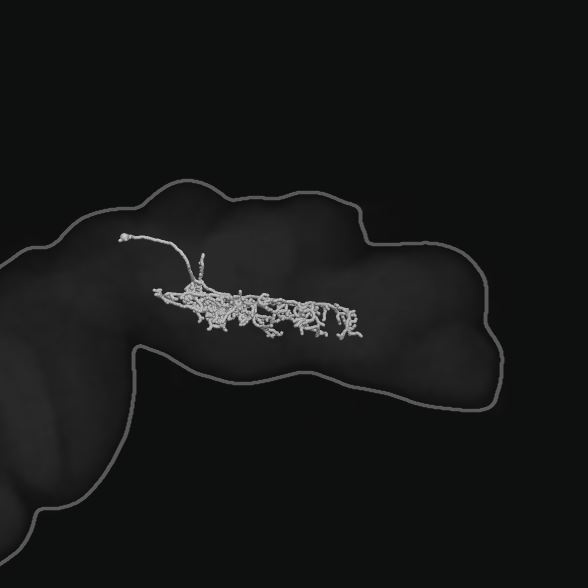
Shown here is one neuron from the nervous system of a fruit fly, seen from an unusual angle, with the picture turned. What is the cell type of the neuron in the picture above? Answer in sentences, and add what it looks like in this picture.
It is of cell type IN07B026. Its broad class is nerve-cord intrinsic neuron. Its cell body lies on the left of the picture. In this view it is wider than it is tall.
